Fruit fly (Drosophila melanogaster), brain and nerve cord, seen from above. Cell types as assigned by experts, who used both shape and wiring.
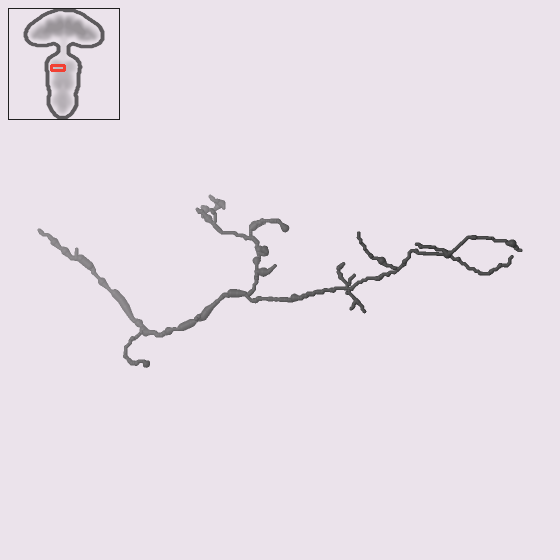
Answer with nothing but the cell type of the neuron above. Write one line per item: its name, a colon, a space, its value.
cell type: LgLG6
